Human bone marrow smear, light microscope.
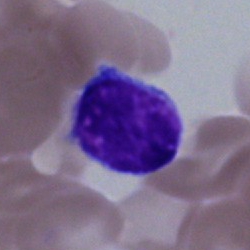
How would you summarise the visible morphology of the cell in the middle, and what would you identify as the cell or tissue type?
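Here the outline is rounded, just slightly oval. The chromatin is dense and deep purple, broken by a few small paler spots. No distinct coloured granules are seen anywhere in the cell. Pale pinkish-grey red cells crowd around it and touch its edges. This is a lymphocyte.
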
